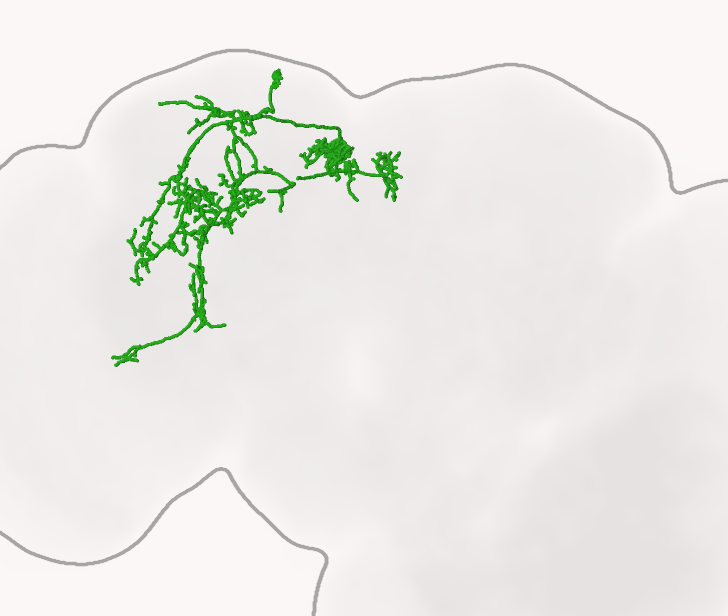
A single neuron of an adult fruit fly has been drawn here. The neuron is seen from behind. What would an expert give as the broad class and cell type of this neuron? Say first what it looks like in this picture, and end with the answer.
The cell body can be seen at the top of the picture. In this view it is about as wide as it is tall. Its broad class is central-brain intrinsic neuron. The cell type is aMe24.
